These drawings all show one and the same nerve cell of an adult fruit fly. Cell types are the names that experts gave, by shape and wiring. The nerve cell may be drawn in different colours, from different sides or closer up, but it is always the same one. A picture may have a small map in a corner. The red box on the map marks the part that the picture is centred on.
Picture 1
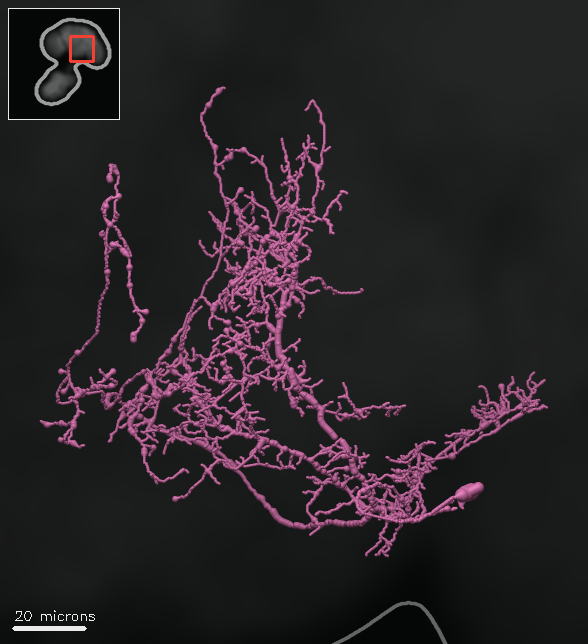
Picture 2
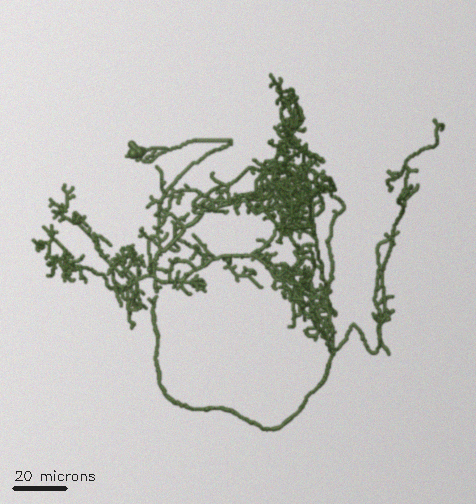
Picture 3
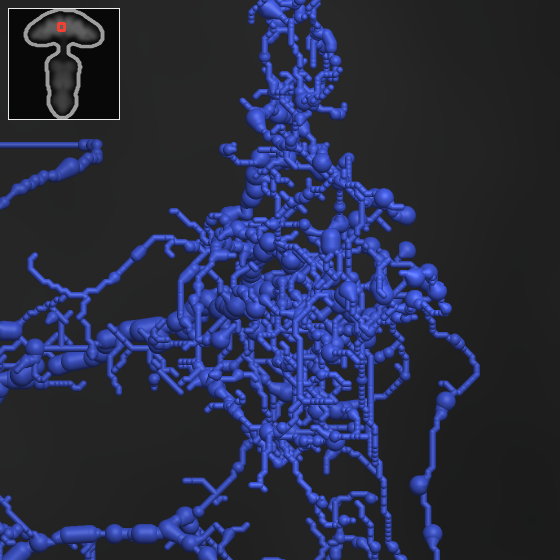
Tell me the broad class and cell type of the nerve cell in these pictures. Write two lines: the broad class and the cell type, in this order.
central-brain intrinsic neuron
GNG575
